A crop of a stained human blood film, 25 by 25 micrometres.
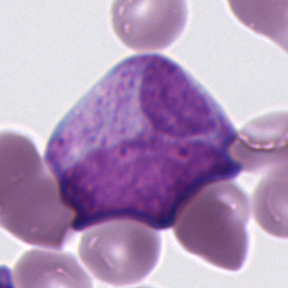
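Atypical promyelocyte, the central cell. Notice its outline first: angular and irregular rather than round. The chromatin is finely granular, with no coarse dark clumps. Now look to the upper left, where the cell is palest and lilac; small dark purple dots are scattered over that area.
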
